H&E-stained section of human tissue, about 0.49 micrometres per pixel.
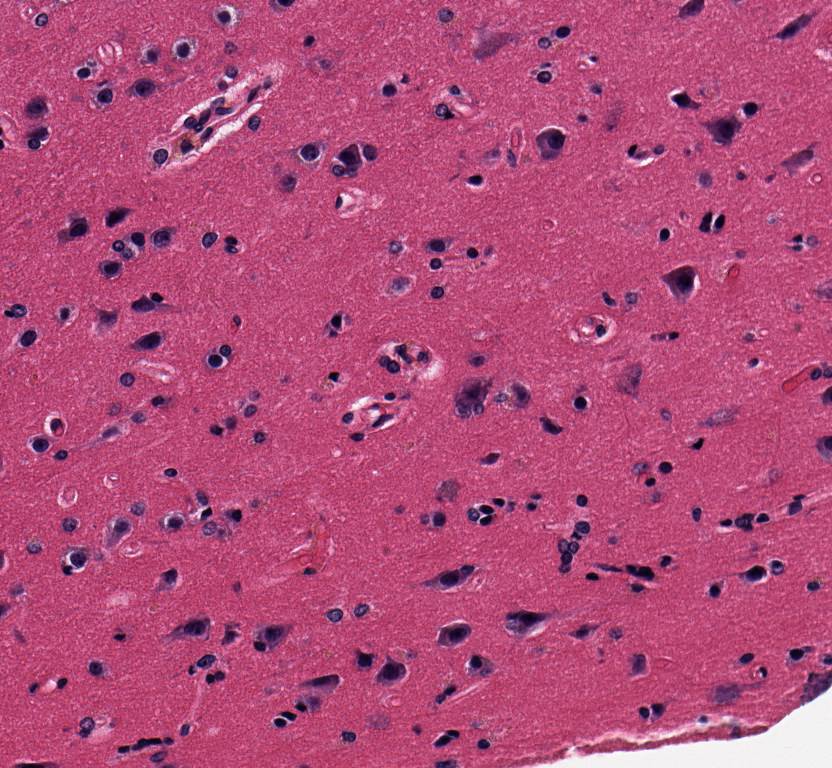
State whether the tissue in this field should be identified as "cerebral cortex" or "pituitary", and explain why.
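It's cerebral cortex. Scattered throughout are large angular cells with purple-tinged cytoplasm and tapering processes, the look of neurons.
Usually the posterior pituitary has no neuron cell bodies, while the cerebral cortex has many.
Between them, small round dark nuclei, many with a clear halo, lie in a finely fibrillary pink matrix.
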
